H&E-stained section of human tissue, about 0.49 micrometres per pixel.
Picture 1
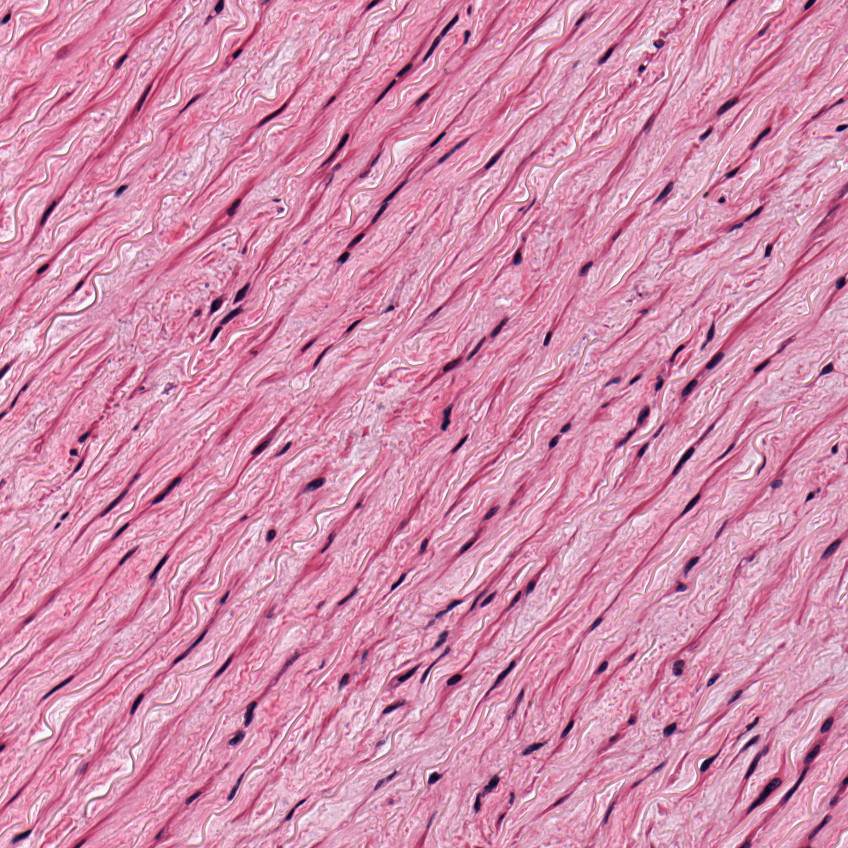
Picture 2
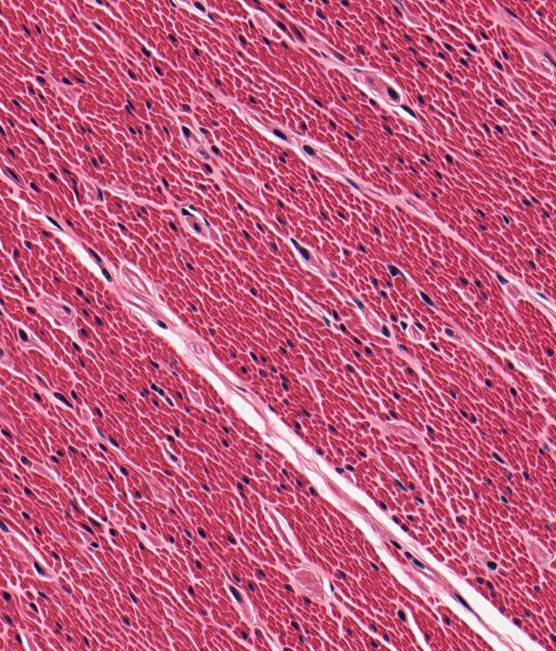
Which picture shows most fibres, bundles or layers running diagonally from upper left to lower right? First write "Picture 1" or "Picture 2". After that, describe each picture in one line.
Picture 2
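In picture 1: Pink fibre bundles run in parallel across the whole field, from lower left to upper right.
In picture 2: The muscle fibres run diagonally from upper left to lower right across the field.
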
